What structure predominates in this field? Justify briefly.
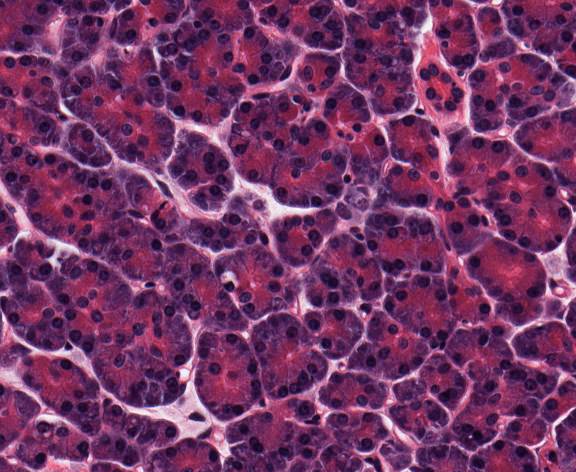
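Exocrine pancreas, taken point by point. Arrangement: closely packed rounded clusters of epithelial cells, the acini, fill the whole field, divided only by thin pale strands. Cell shape: within each acinus, pyramidal cells point inward to a common centre. Staining: the apical cytoplasm toward that centre is bright pink-red, the basal cytoplasm at the rim purple.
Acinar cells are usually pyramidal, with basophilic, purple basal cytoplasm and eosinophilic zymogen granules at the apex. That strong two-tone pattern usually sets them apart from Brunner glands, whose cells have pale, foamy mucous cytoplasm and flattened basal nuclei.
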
